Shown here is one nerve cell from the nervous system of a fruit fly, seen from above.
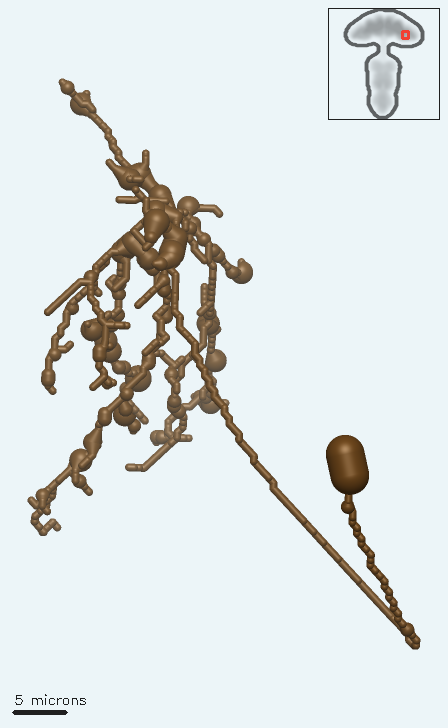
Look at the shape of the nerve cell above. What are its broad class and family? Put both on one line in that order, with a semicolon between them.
optic-lobe intrinsic neuron; LPi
